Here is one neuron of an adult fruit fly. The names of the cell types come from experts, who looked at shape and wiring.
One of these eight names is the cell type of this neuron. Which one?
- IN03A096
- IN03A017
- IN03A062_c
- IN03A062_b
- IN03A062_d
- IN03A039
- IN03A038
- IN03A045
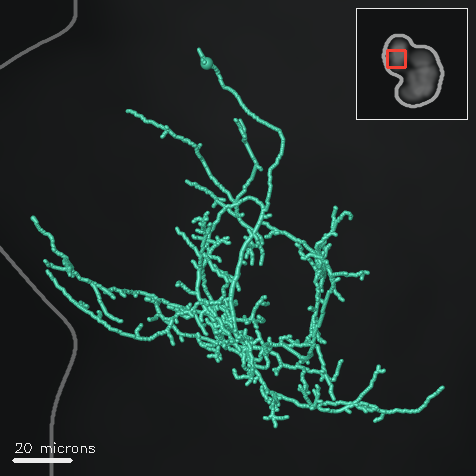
IN03A045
